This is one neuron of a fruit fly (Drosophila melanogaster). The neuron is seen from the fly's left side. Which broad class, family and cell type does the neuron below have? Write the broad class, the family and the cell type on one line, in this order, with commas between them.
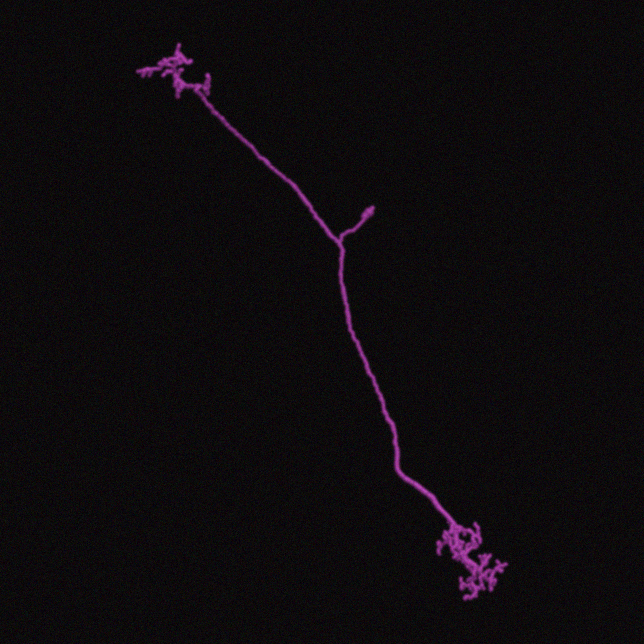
visual projection neuron, hemilineage VPNd2, LC10a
